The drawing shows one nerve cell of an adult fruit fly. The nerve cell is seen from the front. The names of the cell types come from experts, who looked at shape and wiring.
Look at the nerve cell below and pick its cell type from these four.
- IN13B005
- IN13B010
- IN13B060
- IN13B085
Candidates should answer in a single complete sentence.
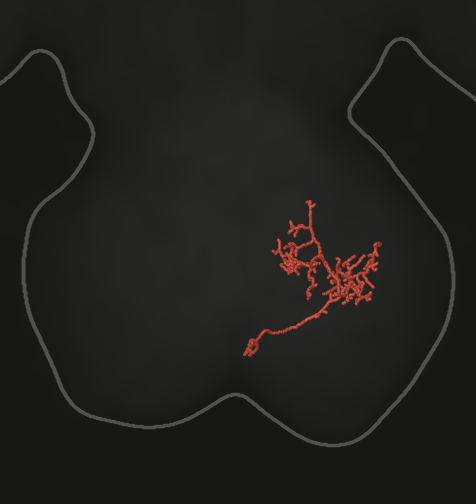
To the cell type IN13B085 belongs this nerve cell.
